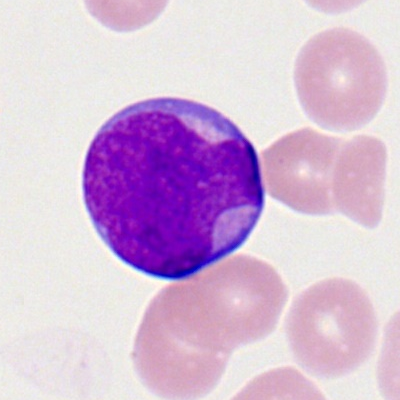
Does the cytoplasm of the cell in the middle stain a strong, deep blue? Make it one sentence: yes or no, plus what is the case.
Yes, deep, dark or strong blue is the colour of its cytoplasm.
